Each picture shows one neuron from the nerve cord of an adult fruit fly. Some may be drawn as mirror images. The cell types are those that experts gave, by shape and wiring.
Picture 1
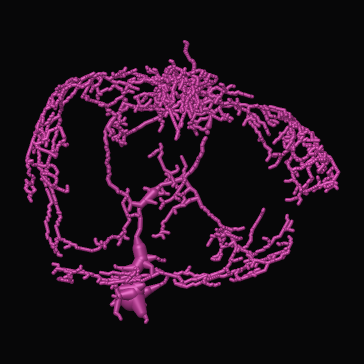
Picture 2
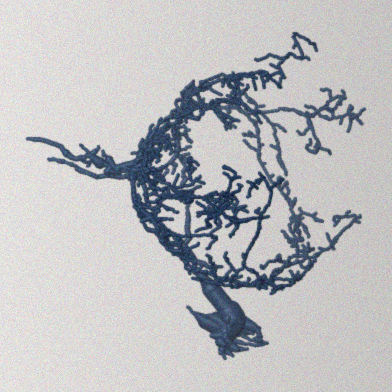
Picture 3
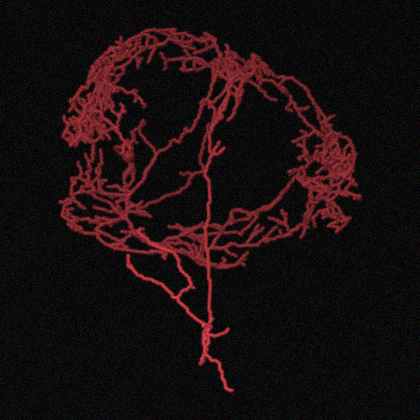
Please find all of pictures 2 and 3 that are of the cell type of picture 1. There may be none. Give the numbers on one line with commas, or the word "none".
2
